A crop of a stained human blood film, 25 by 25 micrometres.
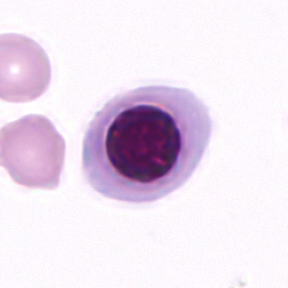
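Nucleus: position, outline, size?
Roughly central; round, edge sharp and smooth; about 7 micrometres across, filling about 40% of the cell's area.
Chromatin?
Dense, dark purple, coarsely clumped.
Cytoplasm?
Pale greyish blue-lilac, a broad rim around the whole nucleus; cell about 12 by 10 micrometres.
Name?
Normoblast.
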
